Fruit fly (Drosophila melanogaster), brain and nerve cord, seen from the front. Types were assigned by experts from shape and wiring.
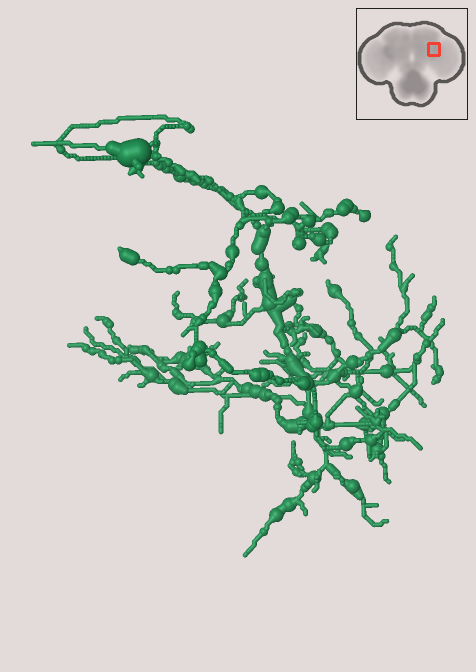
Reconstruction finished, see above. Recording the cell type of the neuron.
AVLP232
